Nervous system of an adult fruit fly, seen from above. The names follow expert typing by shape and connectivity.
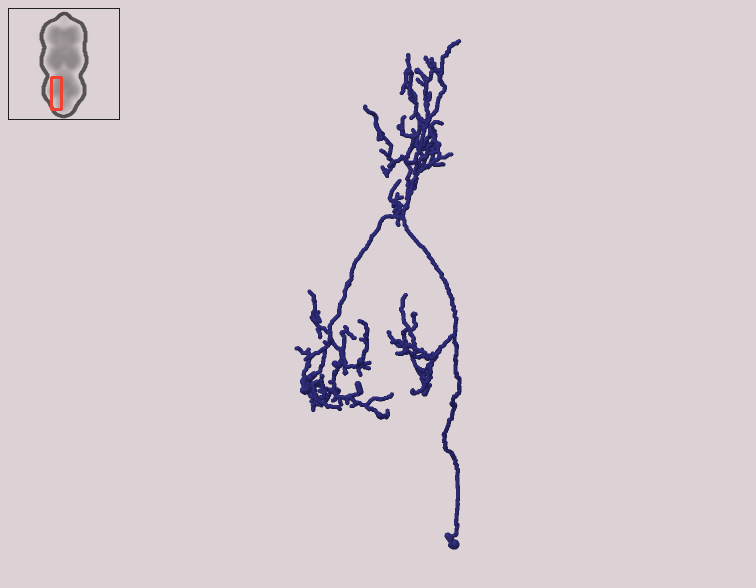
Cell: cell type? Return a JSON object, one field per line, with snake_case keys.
{
 "cell_type": "IN21A086"
}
